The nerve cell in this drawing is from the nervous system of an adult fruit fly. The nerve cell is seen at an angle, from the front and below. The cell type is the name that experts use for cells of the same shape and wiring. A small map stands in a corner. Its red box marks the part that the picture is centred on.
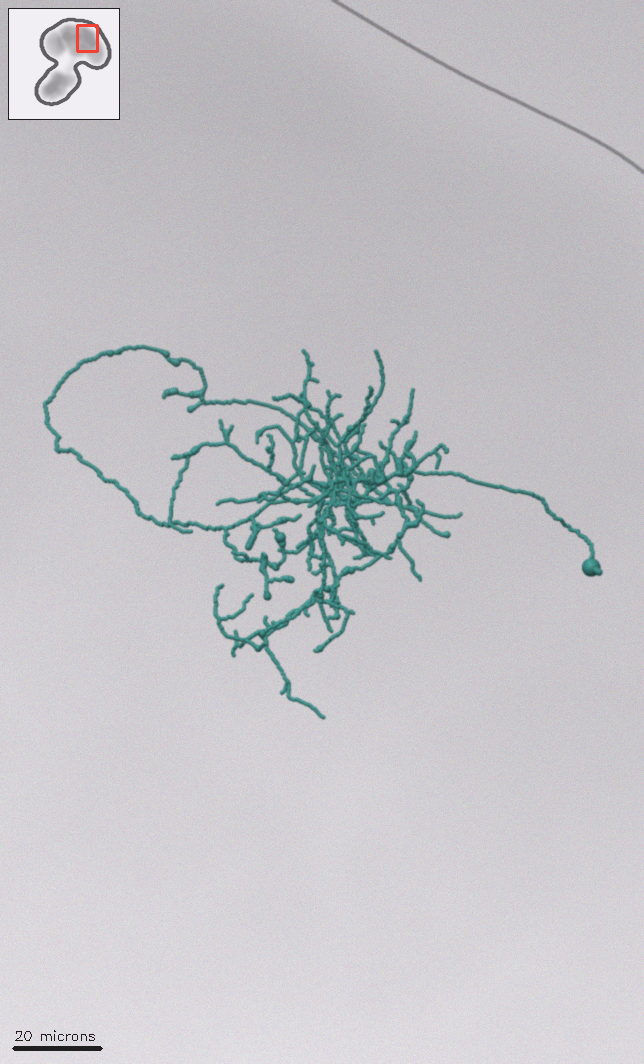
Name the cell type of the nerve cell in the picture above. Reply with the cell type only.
M_lPNm11D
